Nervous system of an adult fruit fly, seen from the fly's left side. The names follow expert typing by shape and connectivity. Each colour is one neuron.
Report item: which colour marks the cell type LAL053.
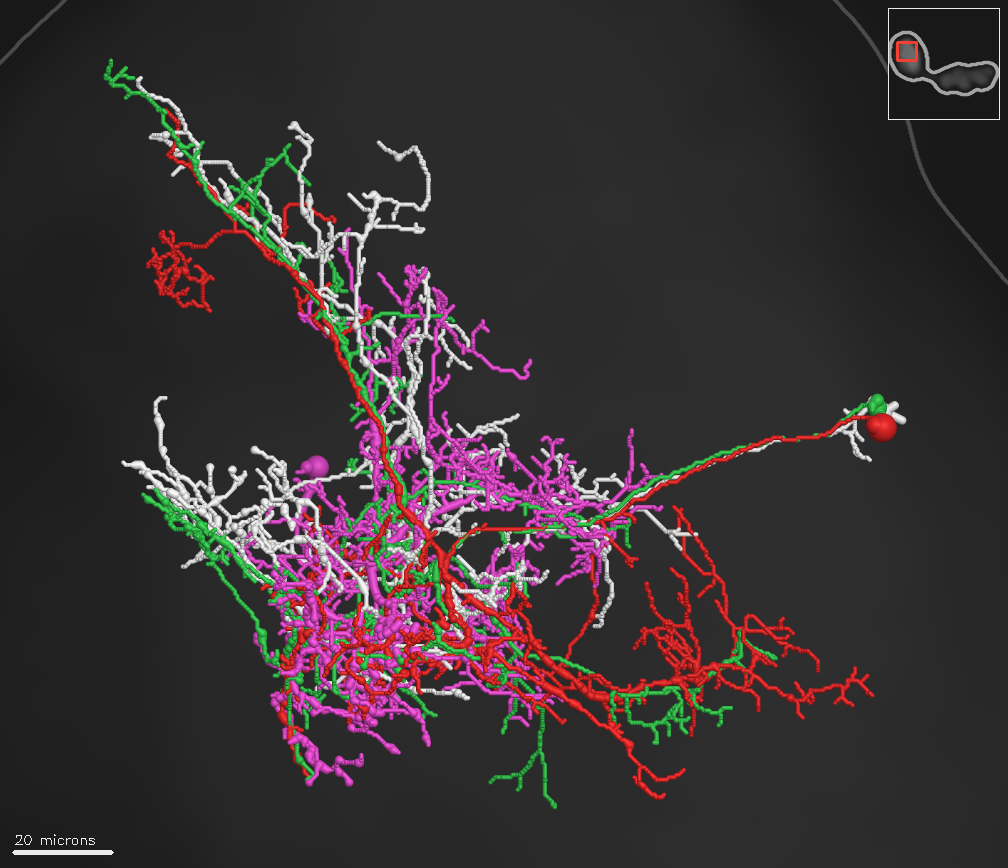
magenta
